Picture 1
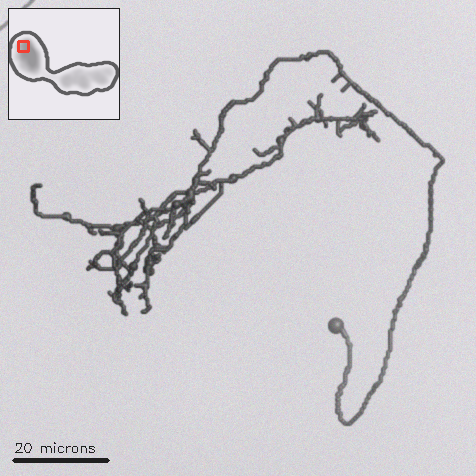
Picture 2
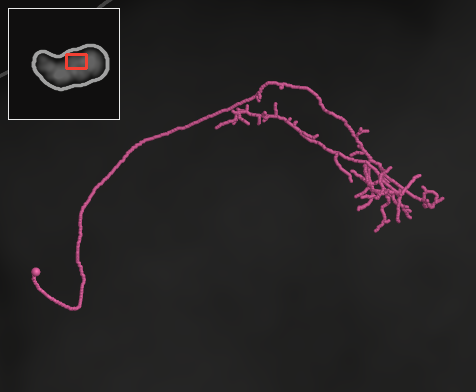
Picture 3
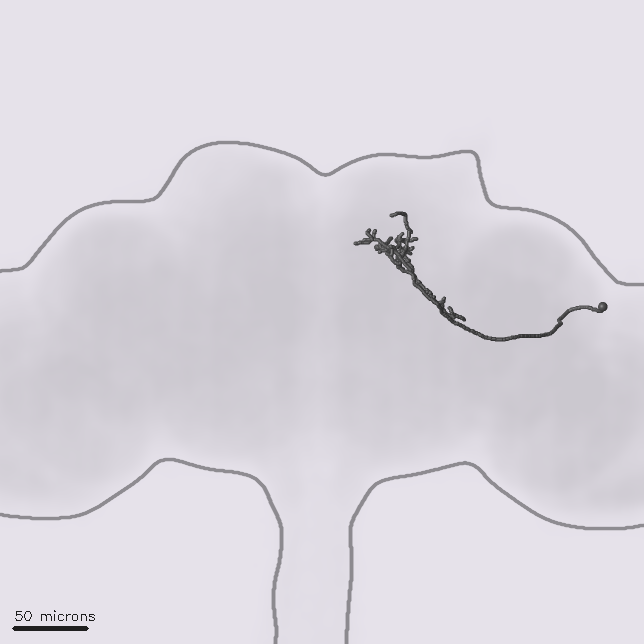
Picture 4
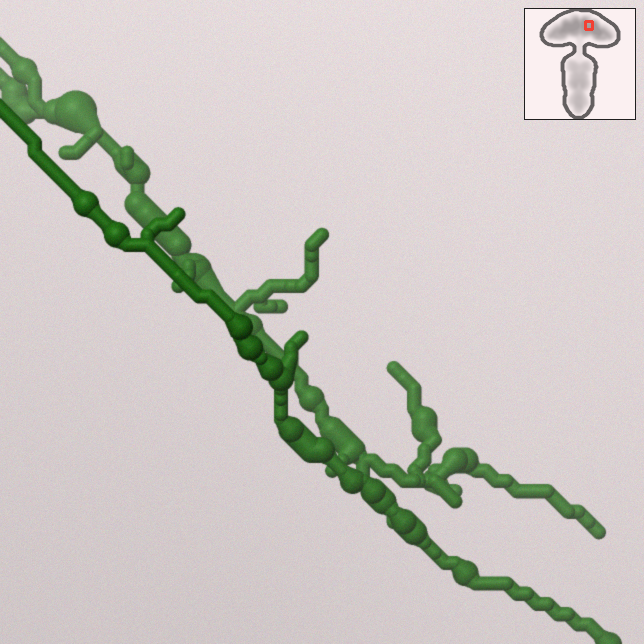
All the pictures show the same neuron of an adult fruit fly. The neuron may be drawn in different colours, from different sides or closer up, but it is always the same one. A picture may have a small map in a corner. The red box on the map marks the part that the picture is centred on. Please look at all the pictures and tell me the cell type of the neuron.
SIP011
